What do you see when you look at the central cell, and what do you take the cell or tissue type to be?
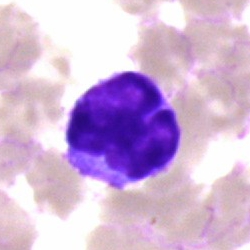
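Roughly round outline. Nucleus fills most of the cell and has a deep cleft on its right side. Visible cytoplasm pale lavender-blue. Cell is a lymphocyte.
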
